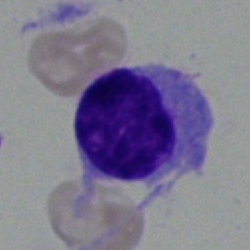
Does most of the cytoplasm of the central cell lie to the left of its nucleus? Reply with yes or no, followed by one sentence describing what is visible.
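No. The nucleus sits off-centre toward the left side of the cell.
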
